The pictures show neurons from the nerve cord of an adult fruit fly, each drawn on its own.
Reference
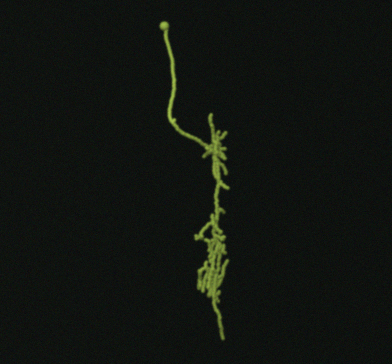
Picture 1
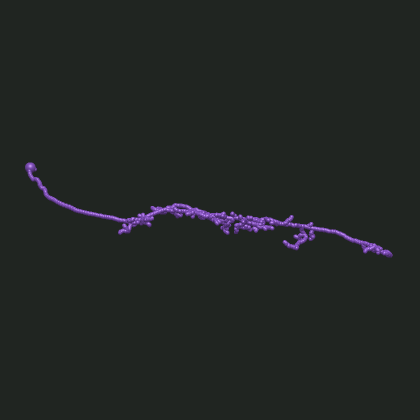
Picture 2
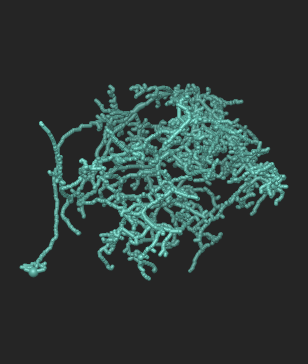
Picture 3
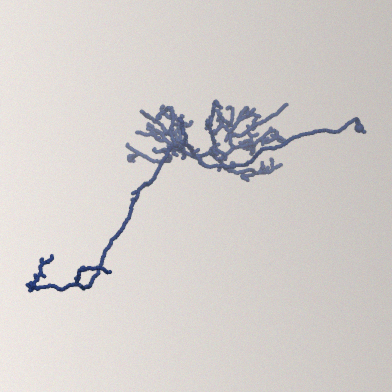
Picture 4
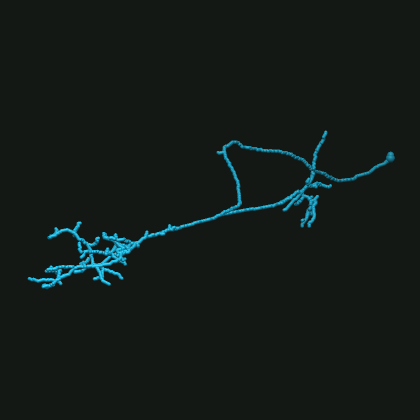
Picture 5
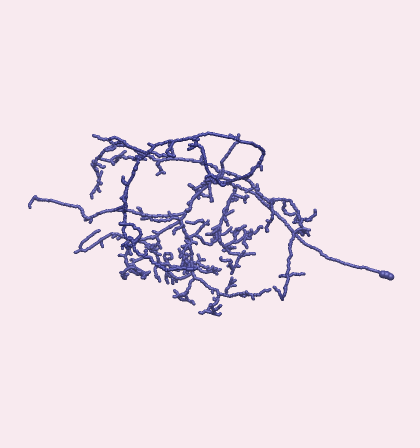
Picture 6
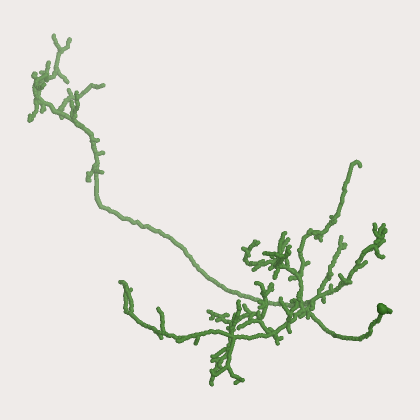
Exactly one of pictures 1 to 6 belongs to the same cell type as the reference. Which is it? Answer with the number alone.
4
